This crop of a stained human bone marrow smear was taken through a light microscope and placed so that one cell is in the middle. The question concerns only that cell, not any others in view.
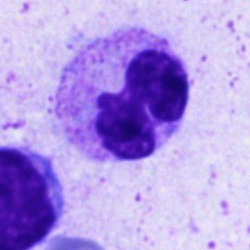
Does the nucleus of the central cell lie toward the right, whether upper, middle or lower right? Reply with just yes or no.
Yes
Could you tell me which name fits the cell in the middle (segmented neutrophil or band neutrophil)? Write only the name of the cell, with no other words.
segmented neutrophil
